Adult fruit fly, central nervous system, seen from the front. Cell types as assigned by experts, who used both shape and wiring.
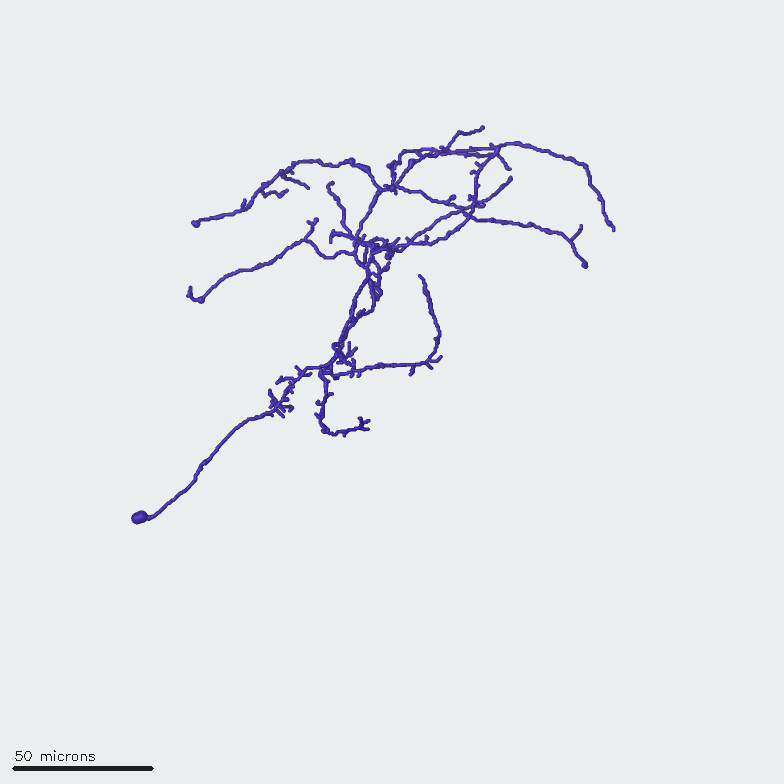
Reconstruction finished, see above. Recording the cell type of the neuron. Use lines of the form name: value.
cell type: IN12A042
